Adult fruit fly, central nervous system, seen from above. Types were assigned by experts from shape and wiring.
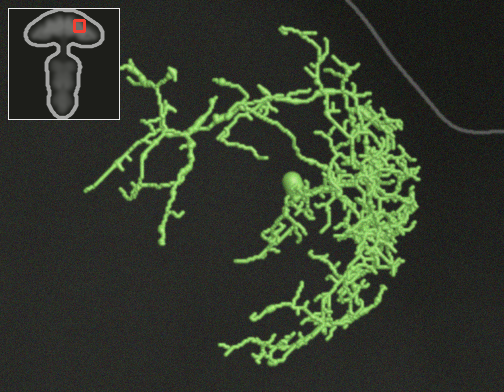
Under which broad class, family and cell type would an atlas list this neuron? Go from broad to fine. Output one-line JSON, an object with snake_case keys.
{"broad_class": "central-brain intrinsic neuron", "family": "hemilineage VLPl&p1_lateral", "cell_type": "PVLP074"}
